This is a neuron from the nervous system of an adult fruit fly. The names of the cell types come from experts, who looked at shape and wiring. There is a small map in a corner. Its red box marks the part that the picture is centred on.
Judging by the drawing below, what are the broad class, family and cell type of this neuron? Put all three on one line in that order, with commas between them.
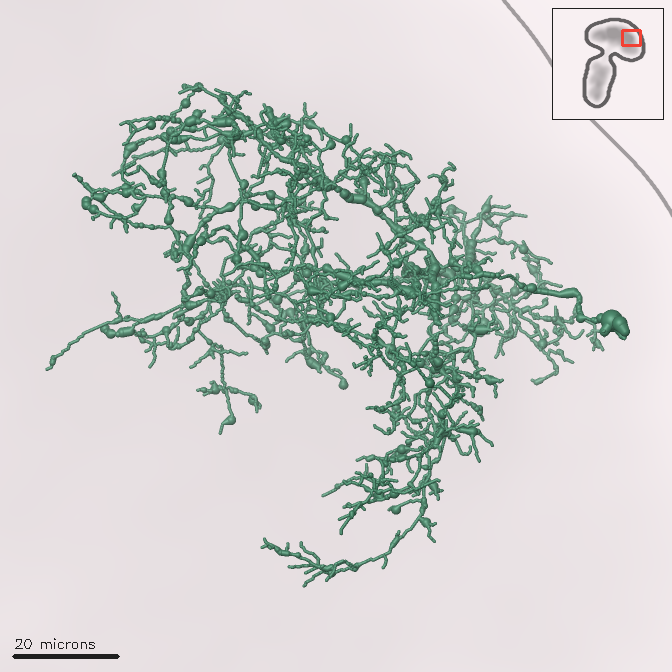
central-brain intrinsic neuron, hemilineage VLPl2_medial, AVLP164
